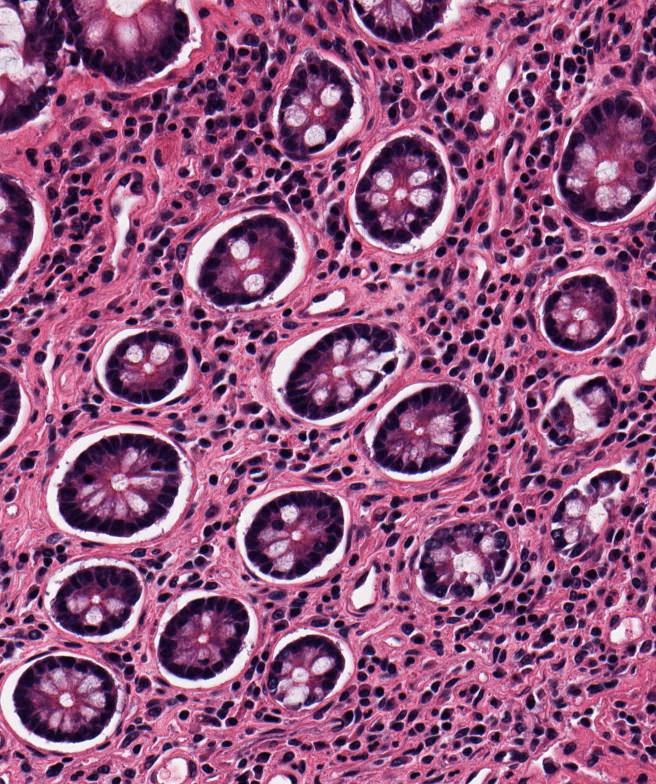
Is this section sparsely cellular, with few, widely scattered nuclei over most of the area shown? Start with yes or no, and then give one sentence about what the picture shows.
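No. The stroma between the glands is densely packed with small round cells with dark nuclei, consistent with lymphocytes and plasma cells.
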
